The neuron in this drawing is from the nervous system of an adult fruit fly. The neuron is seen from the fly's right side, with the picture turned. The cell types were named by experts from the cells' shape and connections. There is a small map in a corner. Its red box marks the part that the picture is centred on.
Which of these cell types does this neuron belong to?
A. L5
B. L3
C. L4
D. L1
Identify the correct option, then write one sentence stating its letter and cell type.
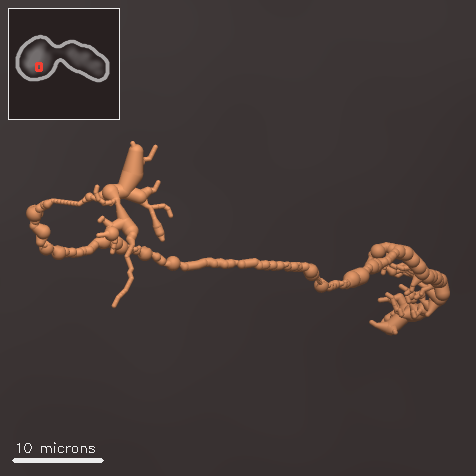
The cell type is L3 for the neuron, matching option B.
